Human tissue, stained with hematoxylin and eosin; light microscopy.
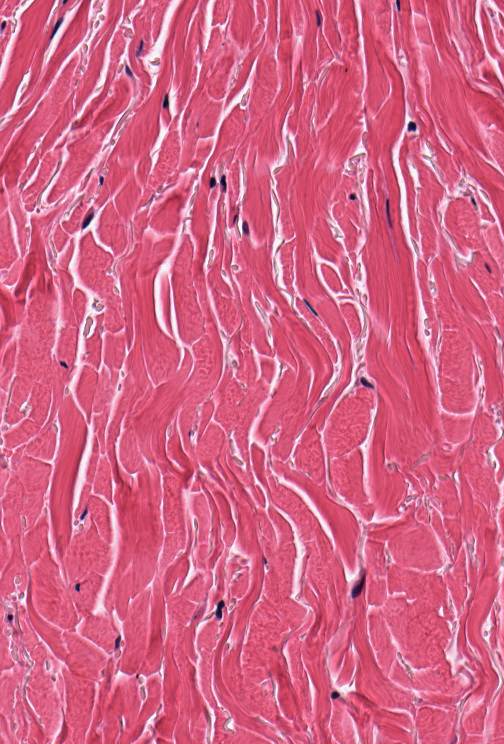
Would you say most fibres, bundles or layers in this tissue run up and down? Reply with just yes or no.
Yes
